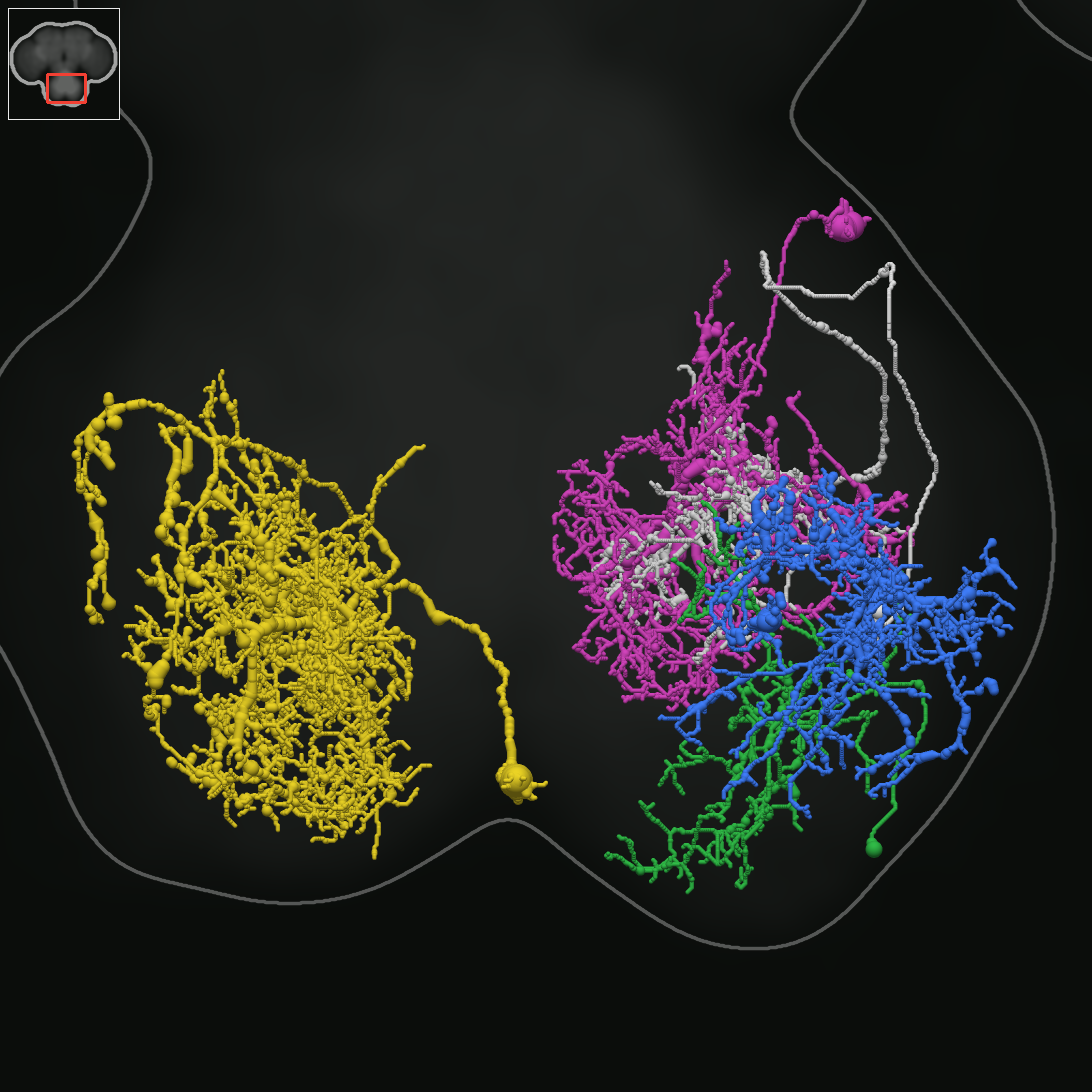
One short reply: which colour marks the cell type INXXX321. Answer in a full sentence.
The colour is white.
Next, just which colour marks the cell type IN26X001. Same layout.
The colour is yellow.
